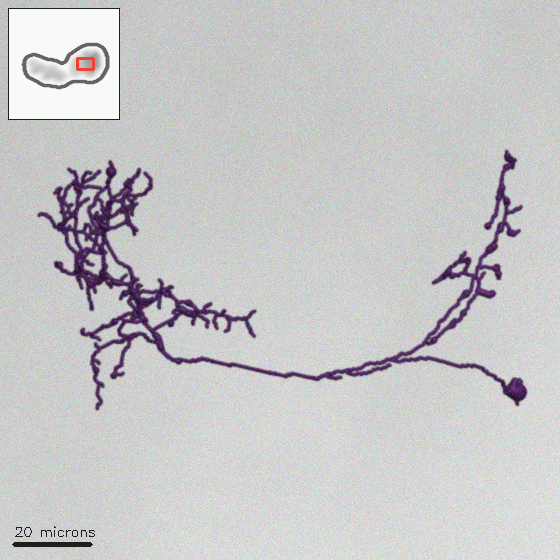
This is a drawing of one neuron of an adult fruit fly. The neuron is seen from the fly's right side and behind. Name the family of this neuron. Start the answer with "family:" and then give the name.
family: hemilineage LALa1_posterior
